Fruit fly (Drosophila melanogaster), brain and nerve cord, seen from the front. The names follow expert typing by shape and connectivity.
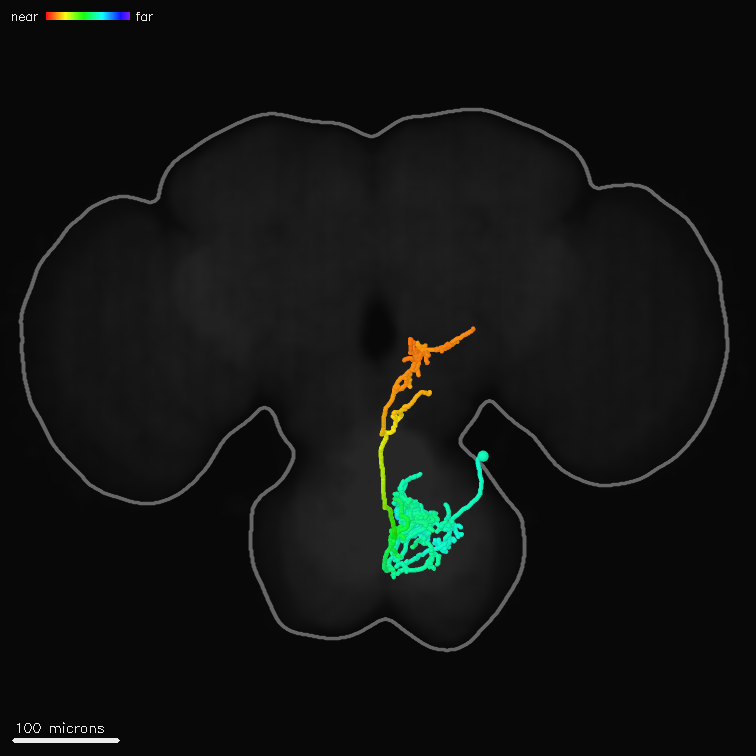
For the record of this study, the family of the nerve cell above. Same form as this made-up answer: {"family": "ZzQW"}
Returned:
{"family": "hemilineage 17A"}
